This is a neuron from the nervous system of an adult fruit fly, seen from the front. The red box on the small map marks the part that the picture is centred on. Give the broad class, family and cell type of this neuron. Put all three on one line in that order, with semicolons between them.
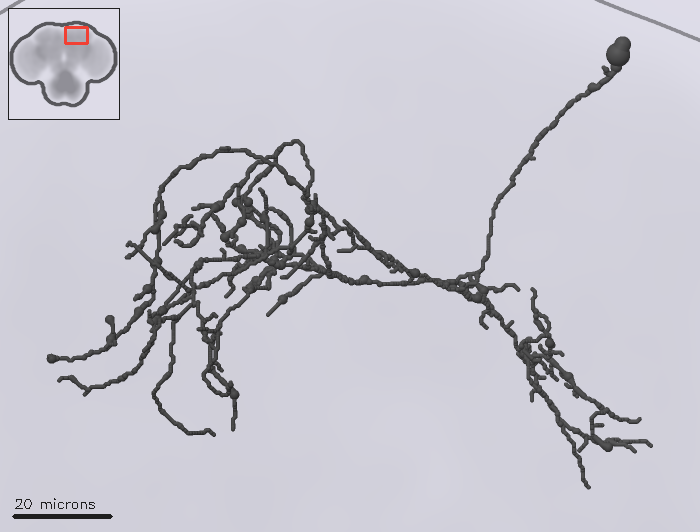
central-brain intrinsic neuron; hemilineage VLPd&p1_posterior; LHPD2a4_a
